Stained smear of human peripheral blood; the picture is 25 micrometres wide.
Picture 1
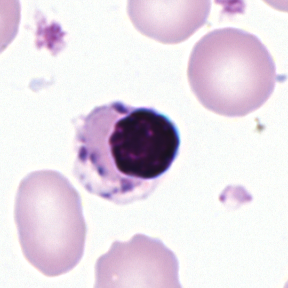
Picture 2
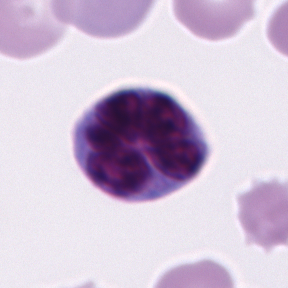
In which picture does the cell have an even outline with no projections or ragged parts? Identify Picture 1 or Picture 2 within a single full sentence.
In Picture 2, the edge of the cell is smooth, not rough.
